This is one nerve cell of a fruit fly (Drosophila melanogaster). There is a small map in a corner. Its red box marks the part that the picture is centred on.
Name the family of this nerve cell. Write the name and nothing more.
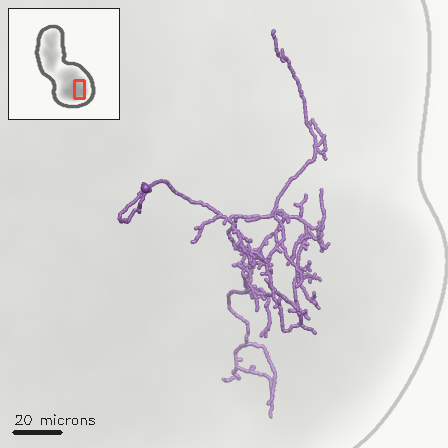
hemilineage CREl1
